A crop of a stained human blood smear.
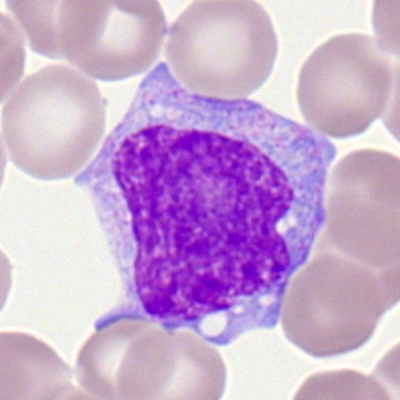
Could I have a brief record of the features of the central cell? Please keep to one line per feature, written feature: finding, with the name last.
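Cytoplasm: abundant, pale greyish-blue
Spread: wider band above and to the right of the nucleus than on its left
Granules: fine, dust-like, pinkish-purple, scattered through the cytoplasm
Vacuoles: a few, small and clear, the most distinct just below the nucleus
Name: monocyte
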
